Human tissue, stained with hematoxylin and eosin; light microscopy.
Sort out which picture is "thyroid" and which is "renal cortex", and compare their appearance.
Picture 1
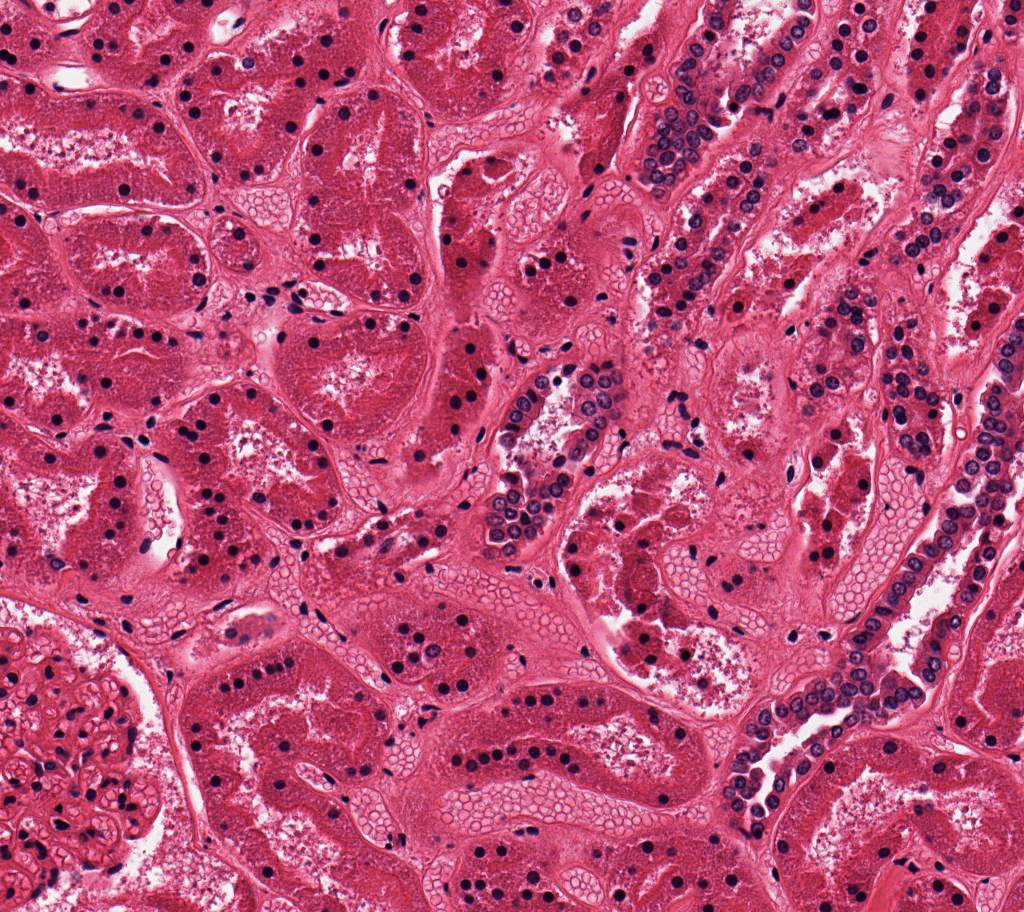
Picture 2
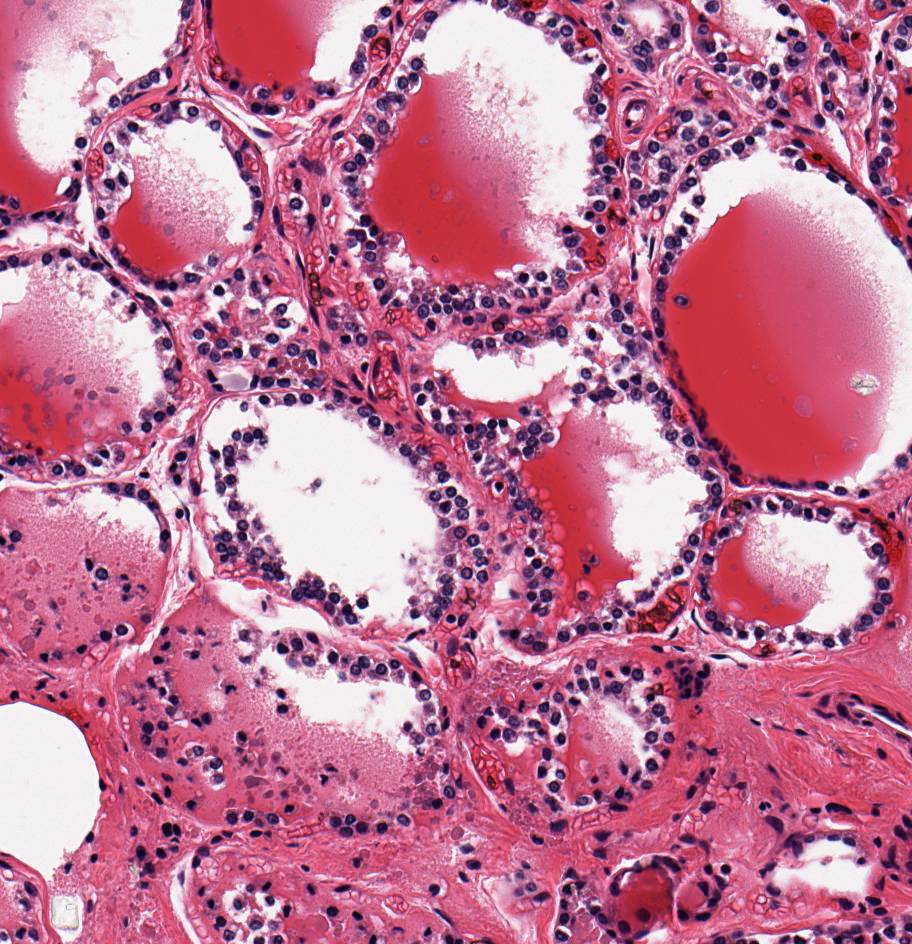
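The renal cortex is shown in picture 1 and the thyroid in picture 2. Picture 1 consists of closely packed tubules cut in various planes, with narrow spaces between them, whereas picture 2 has closely packed rounded follicles of varying size, largest at the upper right. In picture 1, most tubules on the left and centre have cells with abundant granular pink cytoplasm and round dark nuclei; narrower tubules toward the upper right and right edge have crowded cells with closely set round purple nuclei. Each follicle in picture 2 is lined by a single layer of cuboidal epithelial cells with small round dark nuclei of fairly uniform size. Many tubule lumens in picture 1 hold pale, flocculent pink material, while the lower left follicle in picture 2 holds paler pink material with scattered loose cells.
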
